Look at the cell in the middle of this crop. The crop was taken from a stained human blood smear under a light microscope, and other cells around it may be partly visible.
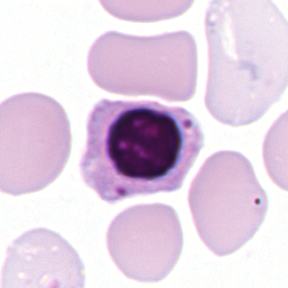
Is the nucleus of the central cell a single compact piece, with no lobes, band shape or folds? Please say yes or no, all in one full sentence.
Yes, within this cell the nucleus is one round, oval or kidney-shaped compact mass.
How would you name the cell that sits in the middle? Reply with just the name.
normoblast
